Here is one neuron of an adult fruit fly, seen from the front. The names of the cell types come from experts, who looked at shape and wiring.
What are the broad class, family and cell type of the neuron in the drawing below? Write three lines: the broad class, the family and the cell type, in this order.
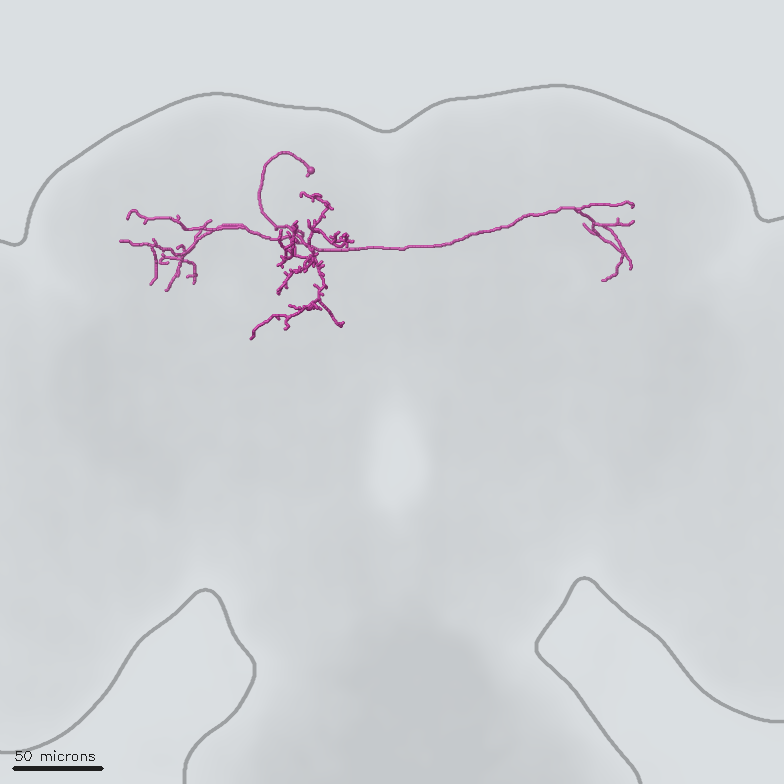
central-brain intrinsic neuron
hemilineage SMPp&v1_posterior
SMP447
